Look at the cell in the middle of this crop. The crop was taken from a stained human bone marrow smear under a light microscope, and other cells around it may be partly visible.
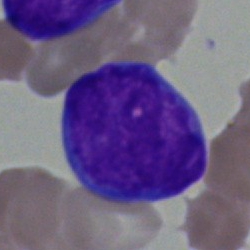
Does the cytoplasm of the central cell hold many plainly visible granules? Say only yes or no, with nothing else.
No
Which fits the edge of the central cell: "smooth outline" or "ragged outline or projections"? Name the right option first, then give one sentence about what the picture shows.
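Smooth outline. The cell outline is smooth and roughly round.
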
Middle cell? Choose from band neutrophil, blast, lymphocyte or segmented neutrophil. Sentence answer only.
The central cell, amid any neighbouring cells, is a blast.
